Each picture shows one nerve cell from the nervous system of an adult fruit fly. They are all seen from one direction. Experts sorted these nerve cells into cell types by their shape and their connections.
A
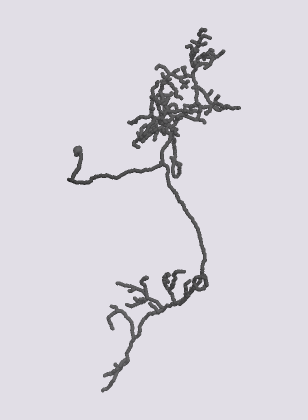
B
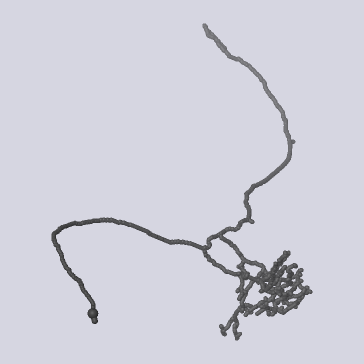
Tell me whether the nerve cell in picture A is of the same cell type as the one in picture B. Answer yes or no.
no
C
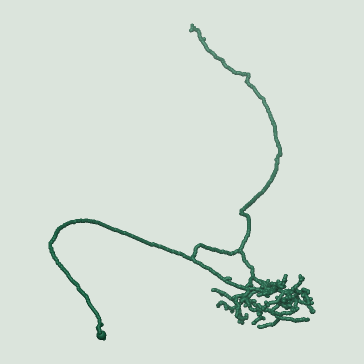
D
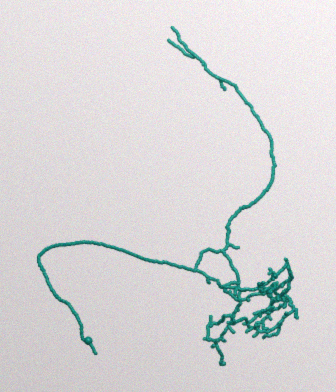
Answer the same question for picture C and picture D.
yes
